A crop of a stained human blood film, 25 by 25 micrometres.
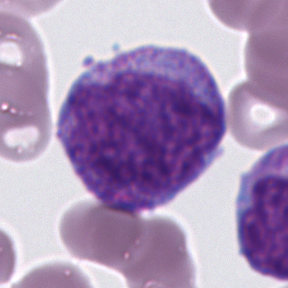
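Atypical promyelocyte, checked part by part. Its cytoplasm forms a narrow blue crescent, widest along the top of the cell. No distinct granules stand out there, and no vacuoles are seen. Finally, a few small blue blebs project from the upper-left edge.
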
